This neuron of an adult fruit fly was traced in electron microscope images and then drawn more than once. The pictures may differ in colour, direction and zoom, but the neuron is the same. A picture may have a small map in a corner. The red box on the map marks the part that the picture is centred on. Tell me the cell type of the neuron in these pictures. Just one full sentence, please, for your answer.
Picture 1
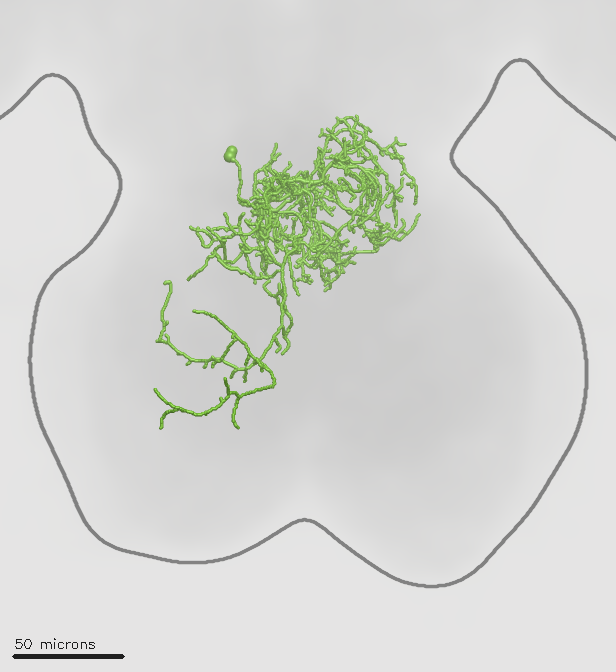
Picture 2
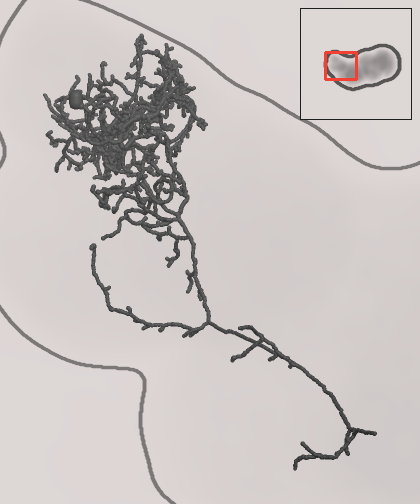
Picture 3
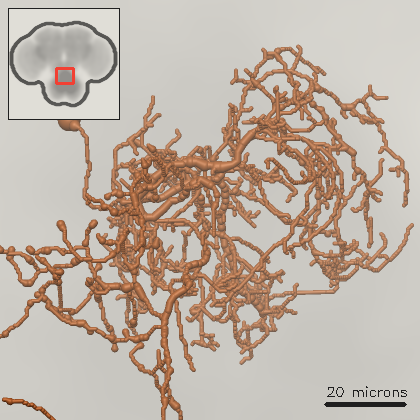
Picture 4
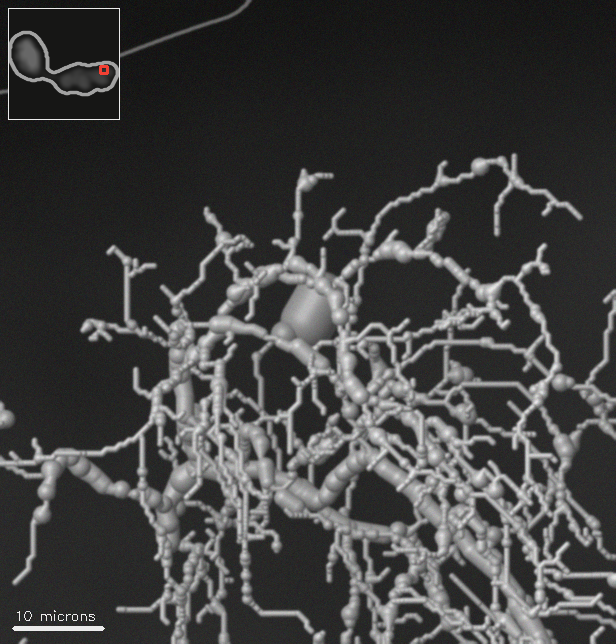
This neuron has been assigned cell type INXXX114.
